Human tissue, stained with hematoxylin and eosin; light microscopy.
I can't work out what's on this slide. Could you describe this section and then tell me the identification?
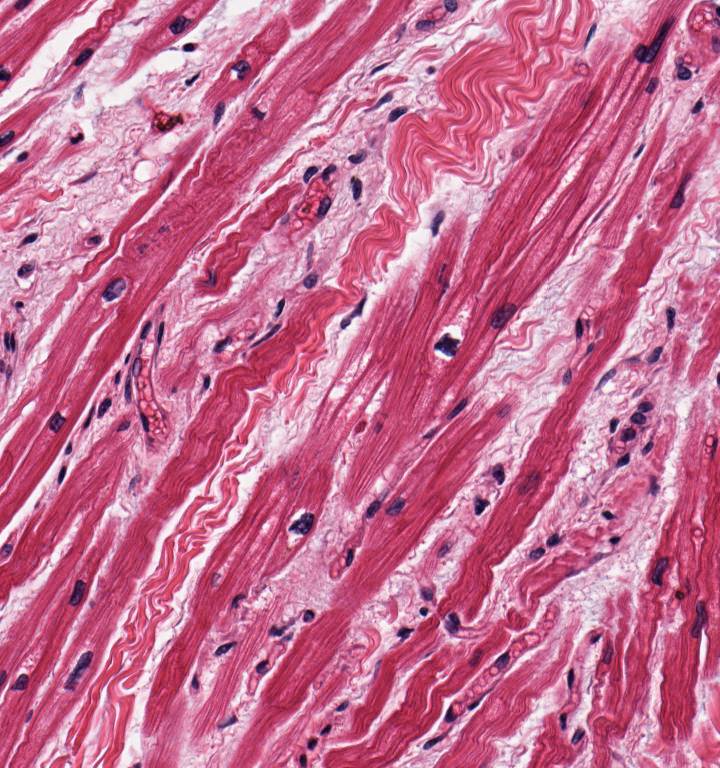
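Here some muscle fibres branch and join their neighbours. Near the top centre, a group of fibres follows a strongly wavy course. Small capillaries holding red blood cells lie in the stroma between fibres, as at the left centre. Fat cells are absent from the whole field. This section comes from the atrial appendage of the heart.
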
